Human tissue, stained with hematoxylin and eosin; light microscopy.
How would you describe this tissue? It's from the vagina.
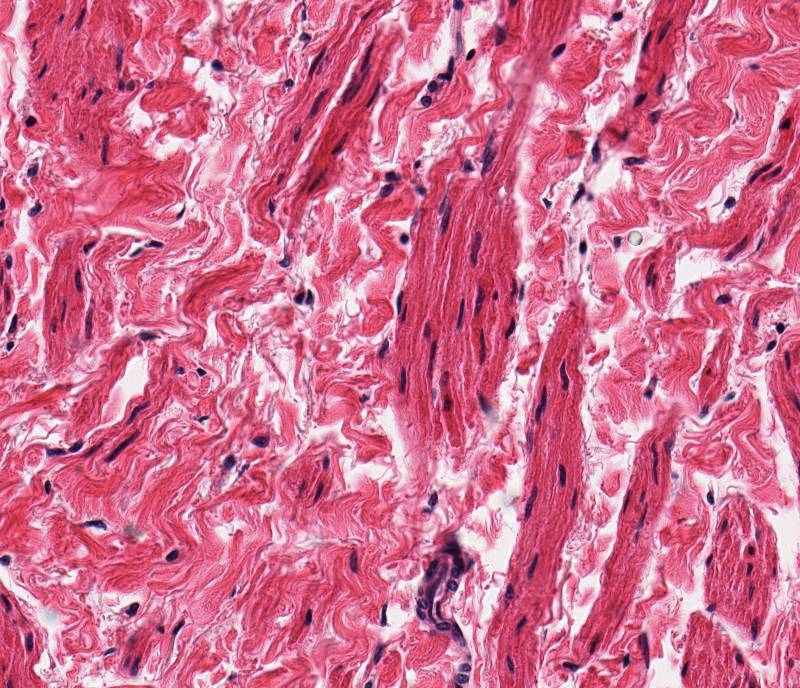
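You'll notice the smooth muscle bundles run steeply obliquely, lower left to upper right. Their nuclei are elongated, cigar-shaped, and lie parallel to the bundles' long axis. The cytoplasm is deeply eosinophilic, with no cross-striations. Wavy pink collagen bundles fill the gaps between.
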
